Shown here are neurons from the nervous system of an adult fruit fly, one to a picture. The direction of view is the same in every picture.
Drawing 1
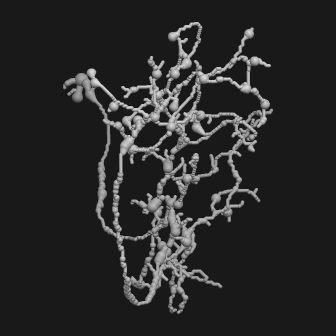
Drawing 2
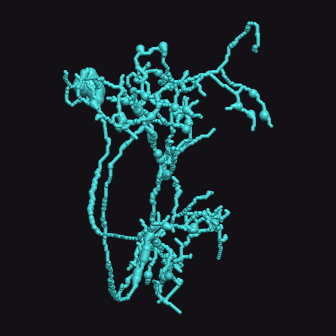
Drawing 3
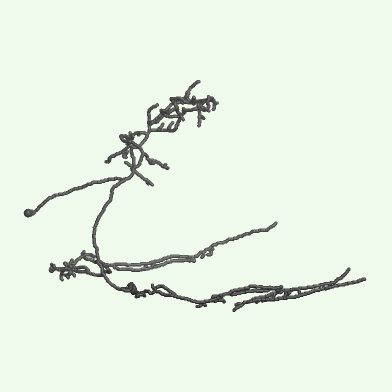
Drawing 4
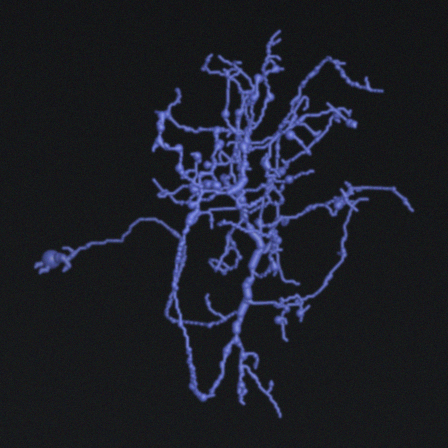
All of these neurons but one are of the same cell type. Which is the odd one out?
Drawing 3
